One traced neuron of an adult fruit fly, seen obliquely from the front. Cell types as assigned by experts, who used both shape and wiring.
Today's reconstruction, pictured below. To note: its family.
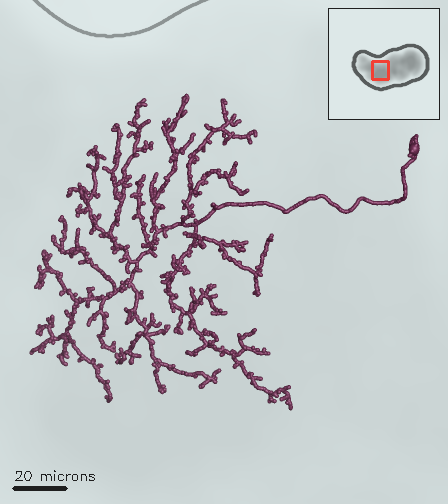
Cm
